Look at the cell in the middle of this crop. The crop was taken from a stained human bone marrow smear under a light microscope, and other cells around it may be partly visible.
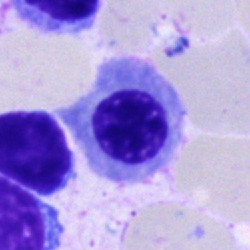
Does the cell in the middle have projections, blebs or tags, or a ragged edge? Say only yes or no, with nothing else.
Yes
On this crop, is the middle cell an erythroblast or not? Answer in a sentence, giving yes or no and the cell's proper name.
Yes, an erythroblast is what the central cell is.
